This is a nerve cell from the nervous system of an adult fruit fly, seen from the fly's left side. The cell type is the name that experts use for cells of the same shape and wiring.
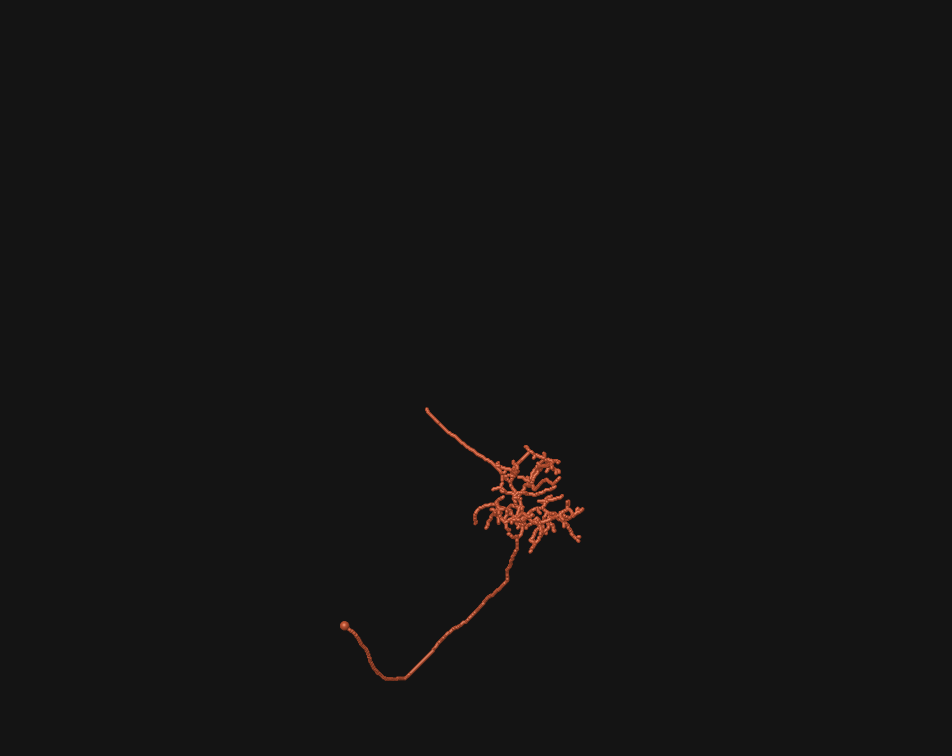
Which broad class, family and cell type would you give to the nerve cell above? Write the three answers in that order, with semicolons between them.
central-brain intrinsic neuron; hemilineage MD3; CB1145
